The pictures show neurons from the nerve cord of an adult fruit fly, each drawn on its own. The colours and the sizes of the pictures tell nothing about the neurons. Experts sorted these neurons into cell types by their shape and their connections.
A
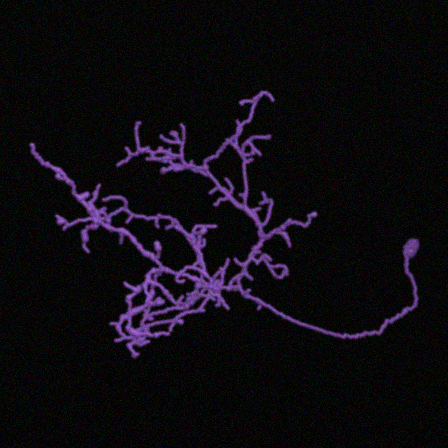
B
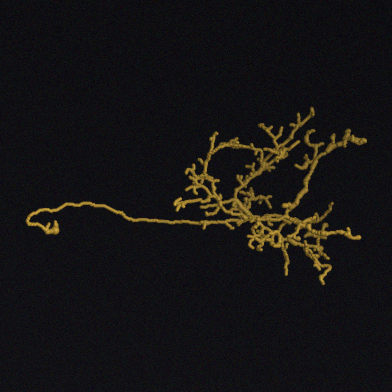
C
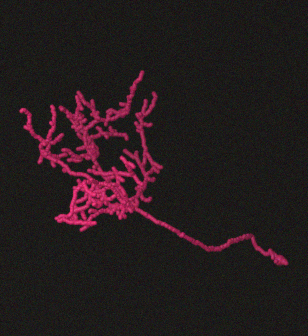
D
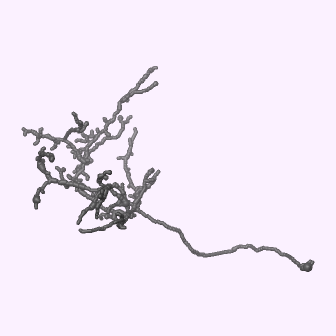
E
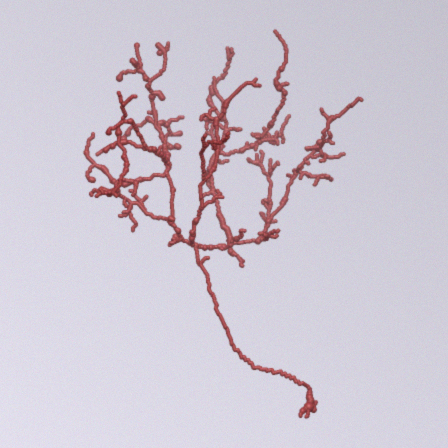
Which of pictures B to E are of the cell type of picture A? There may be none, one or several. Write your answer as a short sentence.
Picture C, picture D and picture E are of the same cell type.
